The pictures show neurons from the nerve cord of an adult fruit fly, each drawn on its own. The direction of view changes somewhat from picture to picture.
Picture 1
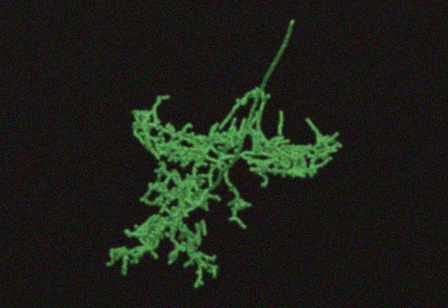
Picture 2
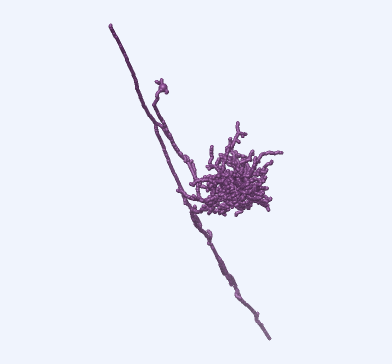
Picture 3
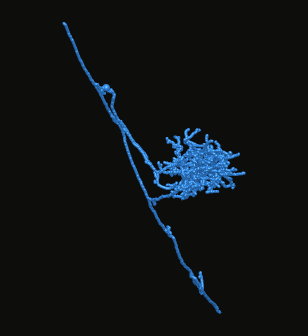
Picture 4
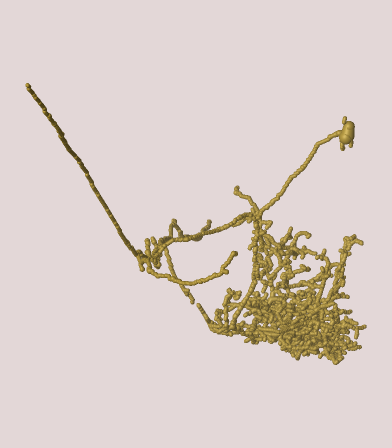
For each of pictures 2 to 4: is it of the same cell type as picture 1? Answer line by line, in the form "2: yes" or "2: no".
2: no
3: no
4: no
